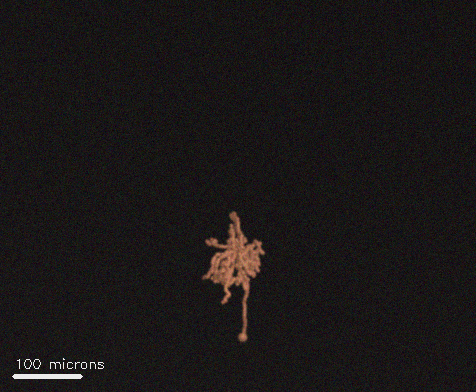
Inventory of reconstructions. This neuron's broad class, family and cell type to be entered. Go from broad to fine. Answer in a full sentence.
A nerve-cord intrinsic neuron of hemilineage 13B, type IN13B103.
